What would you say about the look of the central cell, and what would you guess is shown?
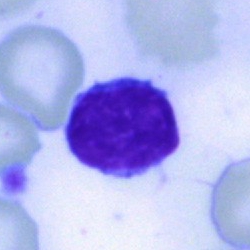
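Outline roughly round. Margin not smooth; carries small, short, blunt bumps. Nucleus occupies nearly the entire cell. No distinct nucleolus seen. Cell: lymphocyte.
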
